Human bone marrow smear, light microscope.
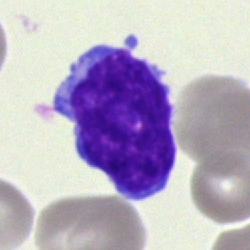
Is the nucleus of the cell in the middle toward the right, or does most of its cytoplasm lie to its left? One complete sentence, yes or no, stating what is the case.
Yes, toward the right of the cell is where its nucleus lies.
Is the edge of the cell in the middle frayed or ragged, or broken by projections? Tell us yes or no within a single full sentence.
Yes, it is a rough outline that this cell has.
